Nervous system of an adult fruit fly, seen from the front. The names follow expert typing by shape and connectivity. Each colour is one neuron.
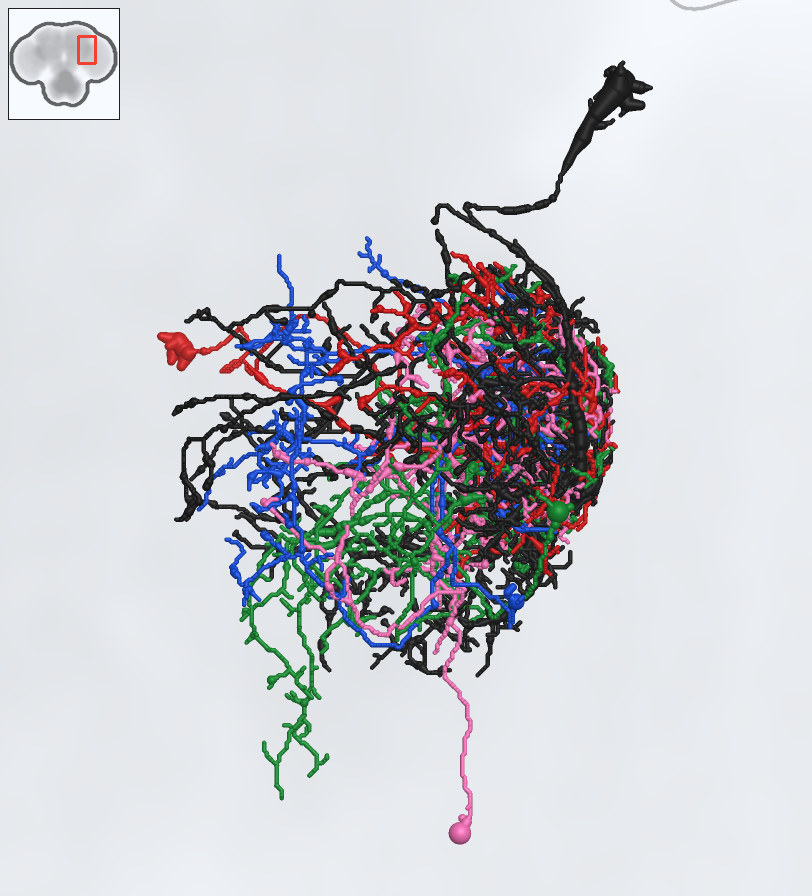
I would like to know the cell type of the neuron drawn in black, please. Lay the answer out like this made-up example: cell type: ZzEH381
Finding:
cell type: AVLP435_a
